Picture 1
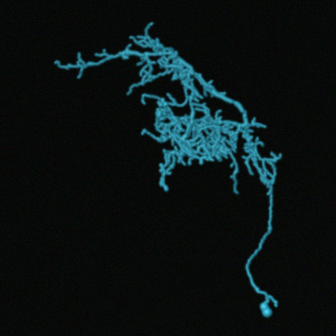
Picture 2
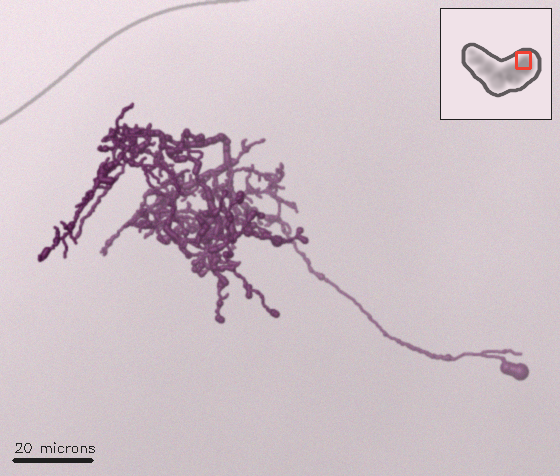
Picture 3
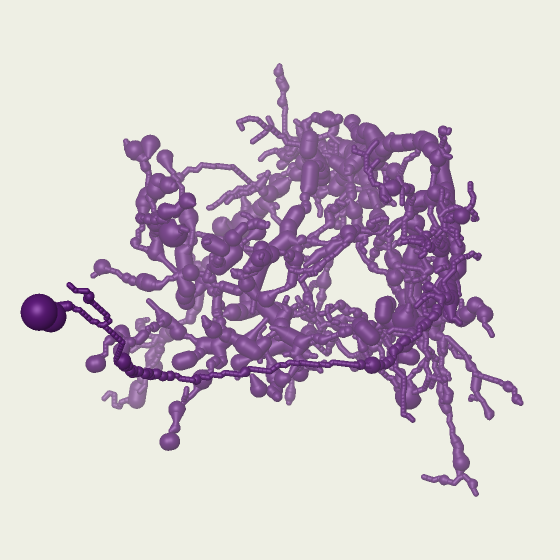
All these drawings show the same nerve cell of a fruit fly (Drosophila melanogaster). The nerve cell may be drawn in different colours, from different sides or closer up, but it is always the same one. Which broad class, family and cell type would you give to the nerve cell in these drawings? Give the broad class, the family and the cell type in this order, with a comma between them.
central-brain intrinsic neuron, LHAV, LHAV3q1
